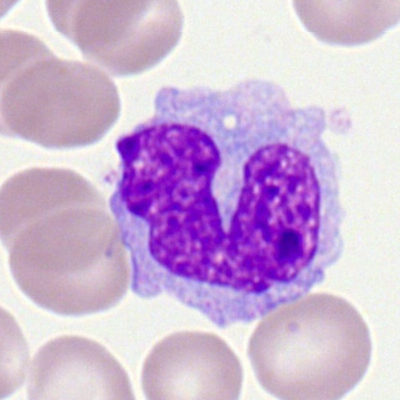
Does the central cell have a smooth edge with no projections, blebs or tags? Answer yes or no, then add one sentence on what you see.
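No. The outline of the cell is irregular and ruffled rather than smoothly round.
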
